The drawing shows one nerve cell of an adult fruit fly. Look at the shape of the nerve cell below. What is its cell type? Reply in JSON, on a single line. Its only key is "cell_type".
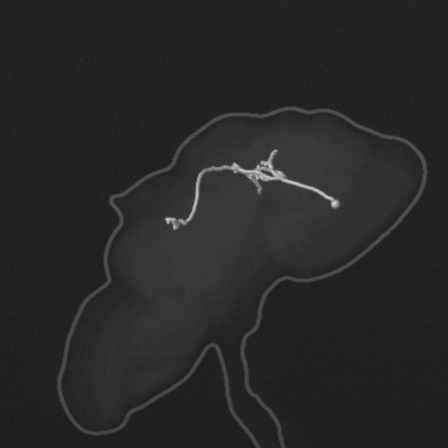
{"cell_type": "SMP261"}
